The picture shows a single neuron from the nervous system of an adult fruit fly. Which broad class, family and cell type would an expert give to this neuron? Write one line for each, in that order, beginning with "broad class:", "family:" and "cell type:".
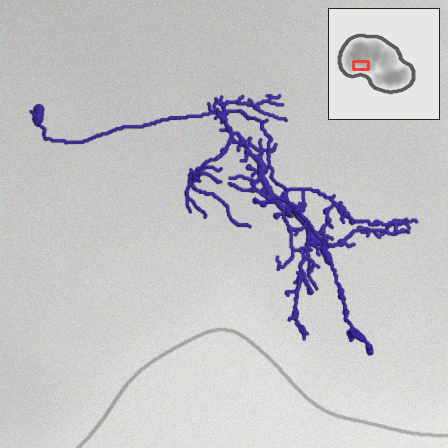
broad class: central-brain intrinsic neuron
family: hemilineage TRdl_b
cell type: GNG412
